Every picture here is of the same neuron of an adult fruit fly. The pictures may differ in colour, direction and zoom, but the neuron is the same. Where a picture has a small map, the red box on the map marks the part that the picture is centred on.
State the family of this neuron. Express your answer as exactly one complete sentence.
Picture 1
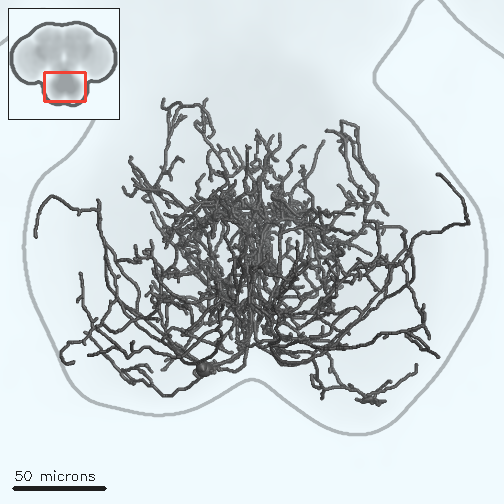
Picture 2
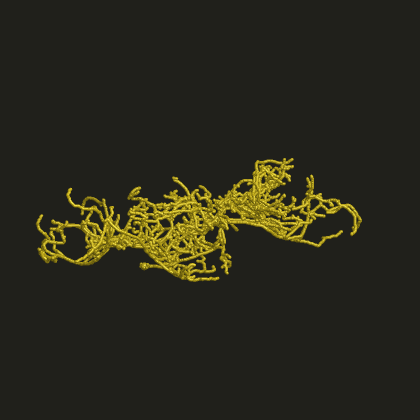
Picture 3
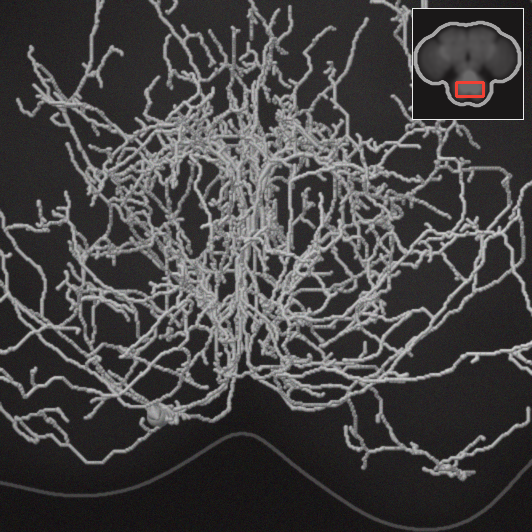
Of family hemilineage 00A is the neuron in these images.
